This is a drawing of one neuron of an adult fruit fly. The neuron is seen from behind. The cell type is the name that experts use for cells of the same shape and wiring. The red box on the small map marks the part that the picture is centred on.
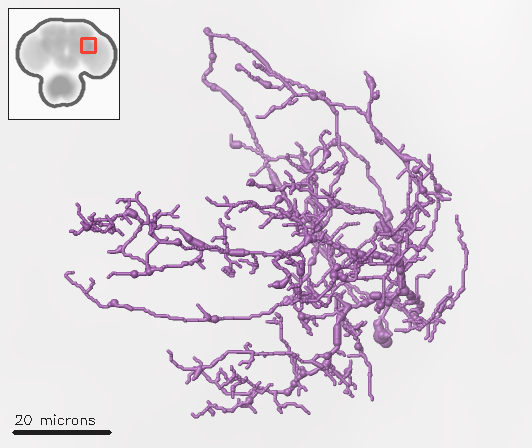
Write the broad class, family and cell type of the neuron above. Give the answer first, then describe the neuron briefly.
Its broad class is central-brain intrinsic neuron. Its family is hemilineage VLPa1_lateral. The cell type is AVLP311_a1. From left to right in the picture it spans about 85 microns. More than a hundred branch ends can be seen.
